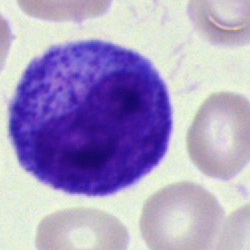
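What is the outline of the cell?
Round, with no projections or blebs on the surface.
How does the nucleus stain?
Deep, dark purple.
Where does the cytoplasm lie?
As a paler lilac crescent at the upper left.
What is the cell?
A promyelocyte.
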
